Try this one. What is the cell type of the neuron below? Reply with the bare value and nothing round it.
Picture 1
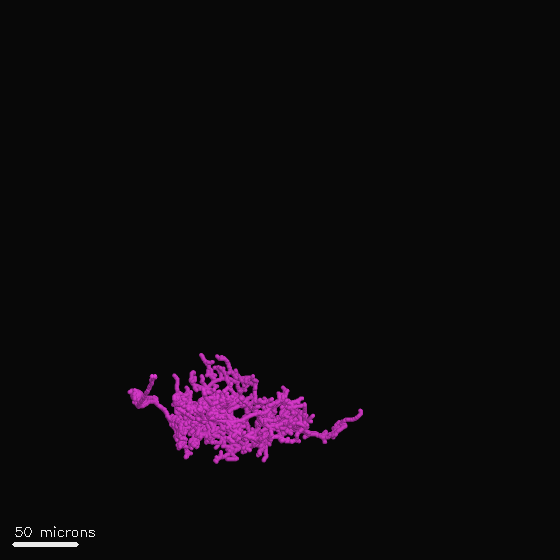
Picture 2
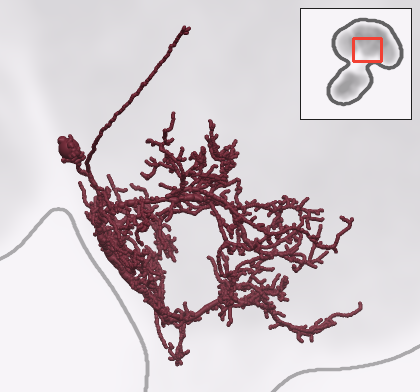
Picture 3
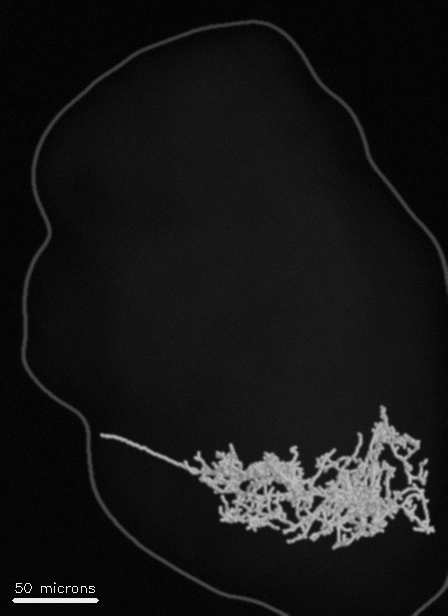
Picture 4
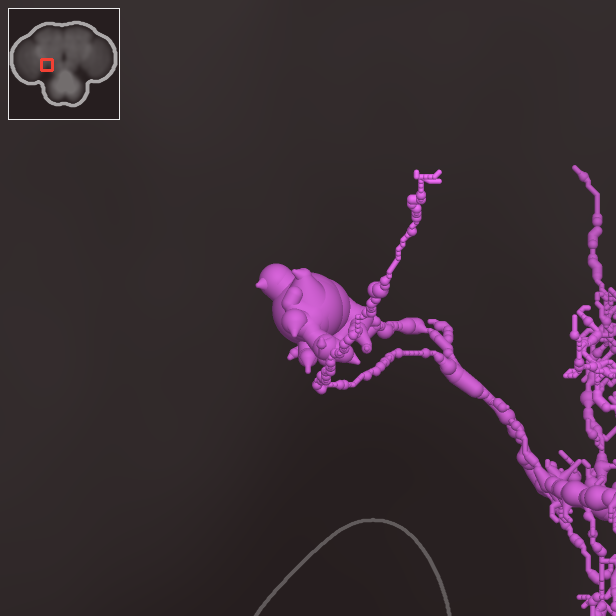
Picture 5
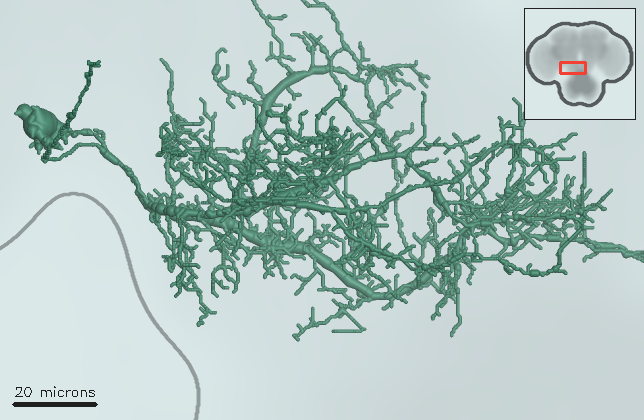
GNG651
